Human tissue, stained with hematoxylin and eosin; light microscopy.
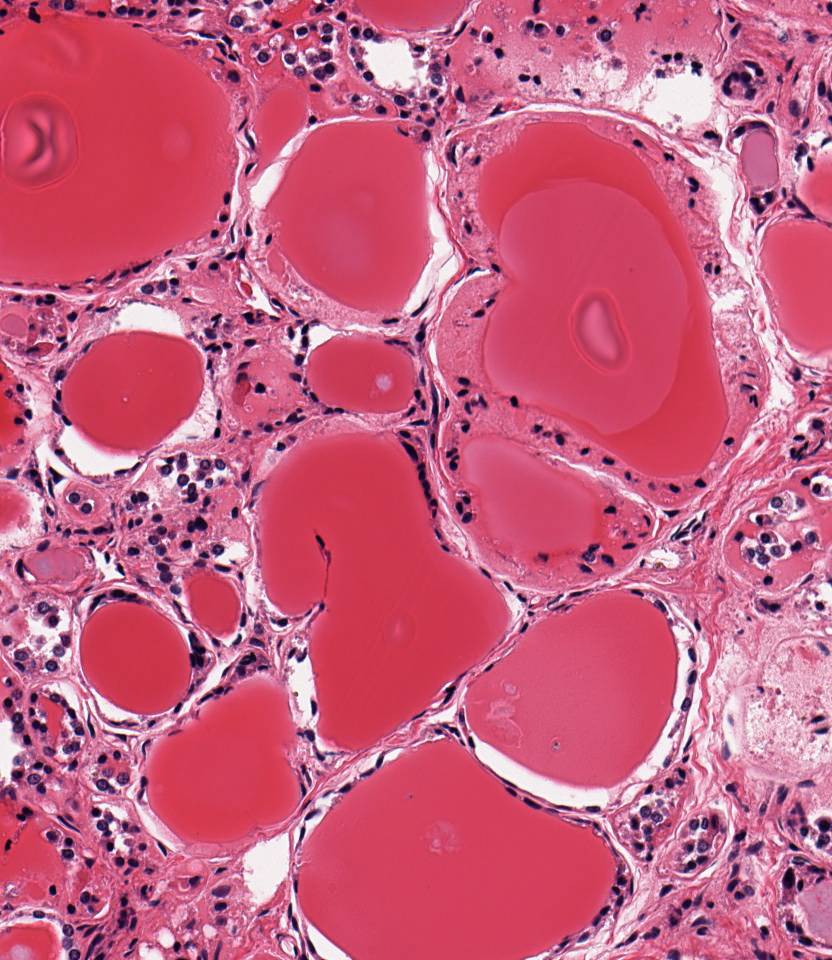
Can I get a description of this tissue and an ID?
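First, follicles filled with dense, homogeneous, bright pink colloid. Large follicles: single layer of flattened cells, dark elongated nuclei. Between them, especially at the left edge and lower left, lie small follicles and nests of cells with round dark nuclei. Last, the name: thyroid.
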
